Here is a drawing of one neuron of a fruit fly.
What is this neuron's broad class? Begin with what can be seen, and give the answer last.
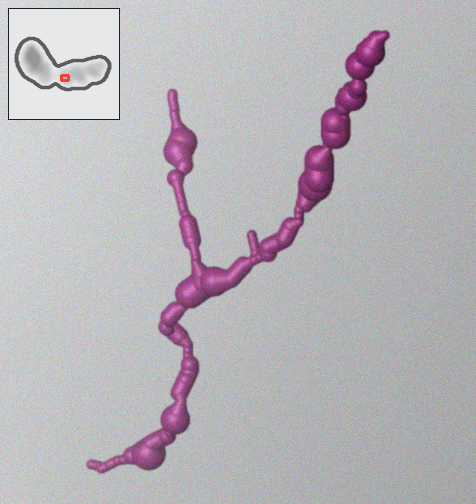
The drawing shows no cell body. It has a dozen or fewer branch ends. It is a sensory neuron entering the nerve cord.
